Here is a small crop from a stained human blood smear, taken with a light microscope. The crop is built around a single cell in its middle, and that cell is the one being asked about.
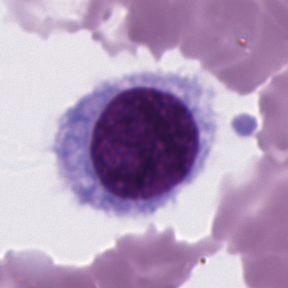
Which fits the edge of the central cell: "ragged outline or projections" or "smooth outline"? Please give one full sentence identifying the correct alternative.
The cell is bounded by a rough outline.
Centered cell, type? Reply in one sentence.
The cell sitting right in the middle is a hairy cell.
